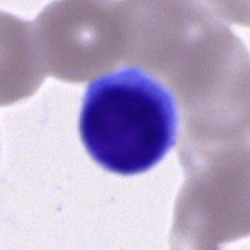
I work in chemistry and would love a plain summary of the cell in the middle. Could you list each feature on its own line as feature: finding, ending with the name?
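Cytoplasm: look closely, almost none can be told apart from the dark nucleus
Staining: the whole cell a deep, nearly uniform blue-purple
Nucleolus: none to be seen
Granules: none visible anywhere in the cell
Name: lymphocyte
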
